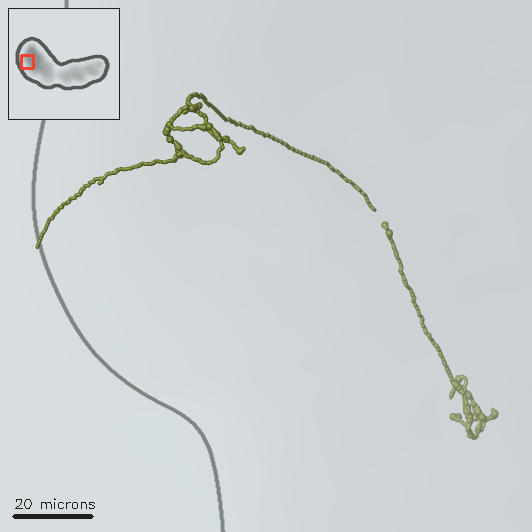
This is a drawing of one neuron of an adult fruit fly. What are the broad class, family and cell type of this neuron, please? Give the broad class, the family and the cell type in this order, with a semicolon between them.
sensory neuron entering the brain; class olfactory; ORN_DP1l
